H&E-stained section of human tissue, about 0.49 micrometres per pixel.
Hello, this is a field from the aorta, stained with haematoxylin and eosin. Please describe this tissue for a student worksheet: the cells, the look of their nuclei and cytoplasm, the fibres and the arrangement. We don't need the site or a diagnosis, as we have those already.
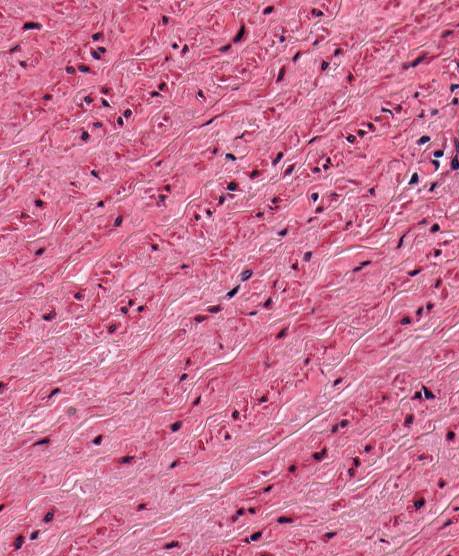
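Fibres cross the field on a slant, running from the lower left towards the upper right. Throughout, narrow, pale, wavy clefts divide them into bundles. The nuclei are small and dark, most of them elongated or oval, and they are spread fairly evenly among the fibres rather than gathered into crowded clusters.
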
